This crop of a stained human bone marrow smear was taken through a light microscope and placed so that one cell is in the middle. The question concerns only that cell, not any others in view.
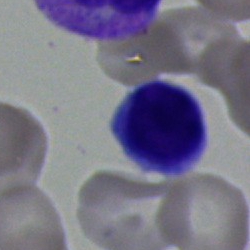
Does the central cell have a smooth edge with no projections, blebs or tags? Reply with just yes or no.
Yes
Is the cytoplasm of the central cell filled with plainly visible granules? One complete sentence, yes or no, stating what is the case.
No, not a single granule can be seen in its cytoplasm.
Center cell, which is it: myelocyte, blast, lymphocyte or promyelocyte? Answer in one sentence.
At the center of the crop sits a lymphocyte.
